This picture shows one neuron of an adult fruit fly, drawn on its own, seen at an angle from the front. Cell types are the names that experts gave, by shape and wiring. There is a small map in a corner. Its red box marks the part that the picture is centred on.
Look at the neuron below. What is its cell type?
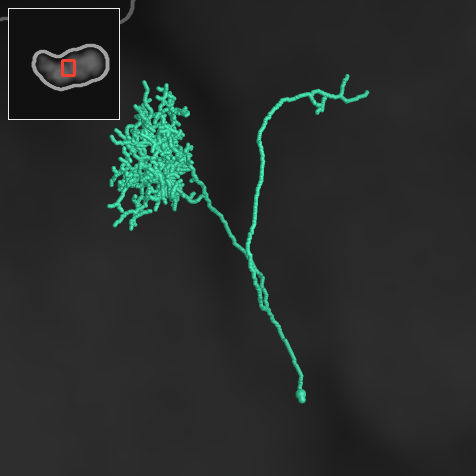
LC20b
